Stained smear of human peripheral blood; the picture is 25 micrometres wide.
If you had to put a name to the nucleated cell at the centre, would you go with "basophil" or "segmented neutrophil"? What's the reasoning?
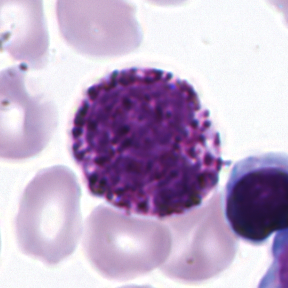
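This is a basophil. The granules settle the question first: coarse and dark purple, they crowd the cell and reach right out to its edge, with violet ground between them.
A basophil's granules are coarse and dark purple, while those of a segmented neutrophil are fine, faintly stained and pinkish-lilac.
The nucleus points the same way, because the granules lie over it and hide its outline.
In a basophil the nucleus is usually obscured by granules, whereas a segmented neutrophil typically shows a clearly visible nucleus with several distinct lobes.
The cell measures about 14 micrometres across.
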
